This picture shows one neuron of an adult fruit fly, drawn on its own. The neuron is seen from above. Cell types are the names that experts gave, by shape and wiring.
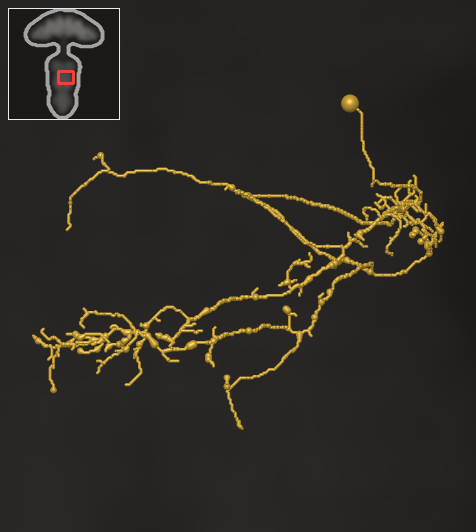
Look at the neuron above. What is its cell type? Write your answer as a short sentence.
The cell type is IN17A100.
